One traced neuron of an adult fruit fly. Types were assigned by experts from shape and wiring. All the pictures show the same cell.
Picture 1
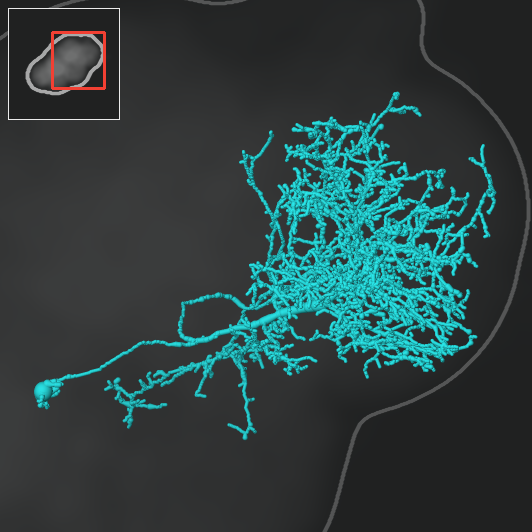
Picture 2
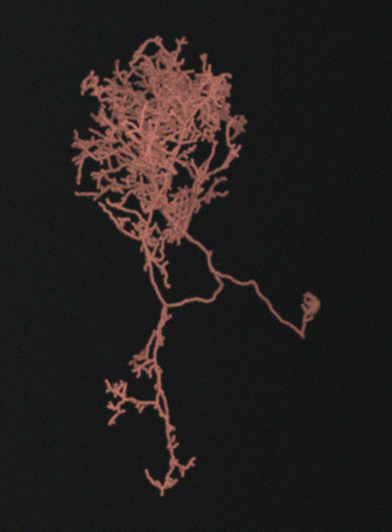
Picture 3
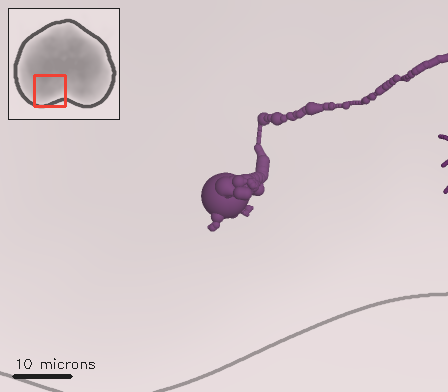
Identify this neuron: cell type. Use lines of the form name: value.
cell type: IN10B002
